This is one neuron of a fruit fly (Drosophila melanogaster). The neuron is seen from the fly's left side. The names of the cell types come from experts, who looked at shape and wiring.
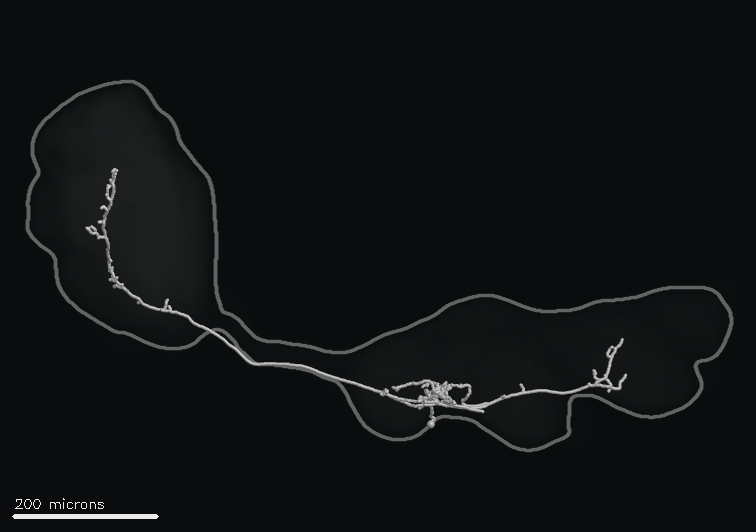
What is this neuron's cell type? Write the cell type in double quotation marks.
"AN05B081"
